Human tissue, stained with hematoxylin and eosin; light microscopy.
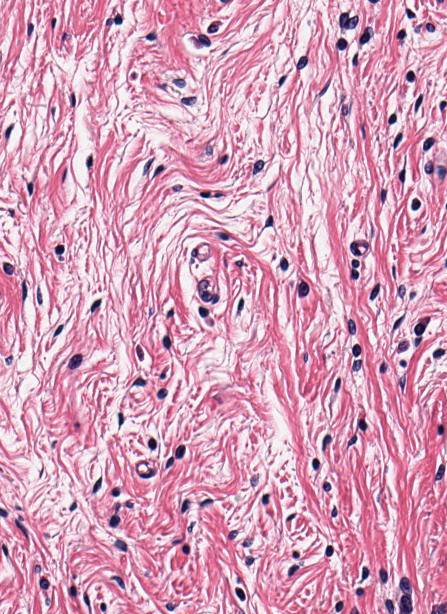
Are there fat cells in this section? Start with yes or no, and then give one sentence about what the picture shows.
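No. No epithelium and no fat cells are seen anywhere in the field.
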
